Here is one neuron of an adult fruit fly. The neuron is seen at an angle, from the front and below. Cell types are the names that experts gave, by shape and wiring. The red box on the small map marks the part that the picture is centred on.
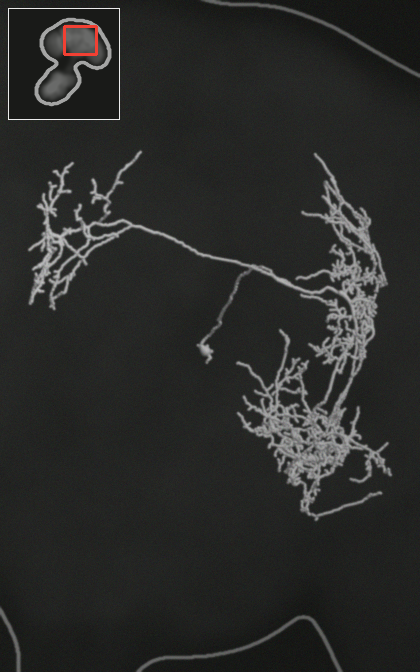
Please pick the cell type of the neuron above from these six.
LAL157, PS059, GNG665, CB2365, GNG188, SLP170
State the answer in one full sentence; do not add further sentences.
It is to cell type LAL157 that the neuron belongs.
